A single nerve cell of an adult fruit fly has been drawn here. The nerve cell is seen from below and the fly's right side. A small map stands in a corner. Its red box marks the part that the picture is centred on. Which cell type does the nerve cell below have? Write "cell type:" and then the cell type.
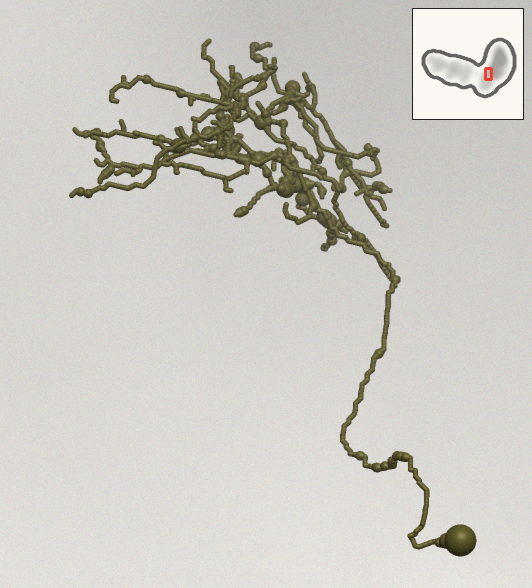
cell type: GNG410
